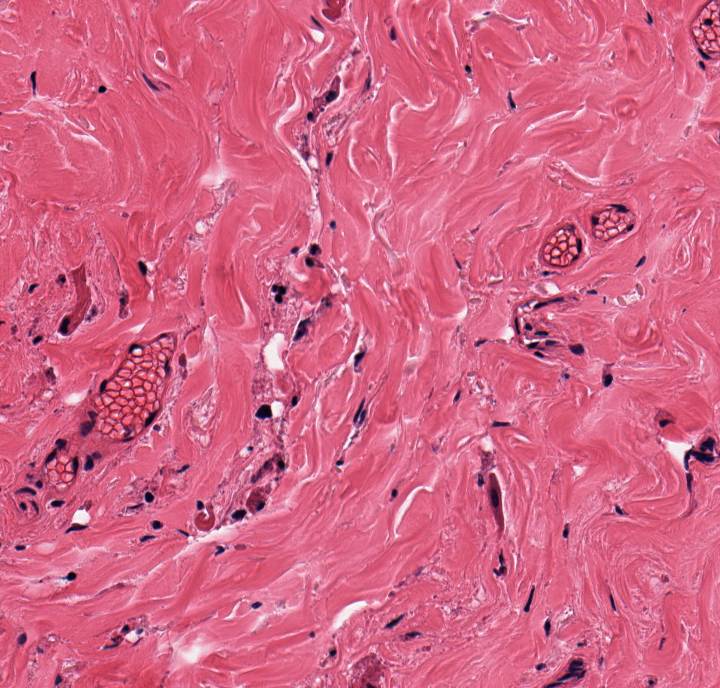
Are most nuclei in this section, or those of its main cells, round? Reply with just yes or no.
No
